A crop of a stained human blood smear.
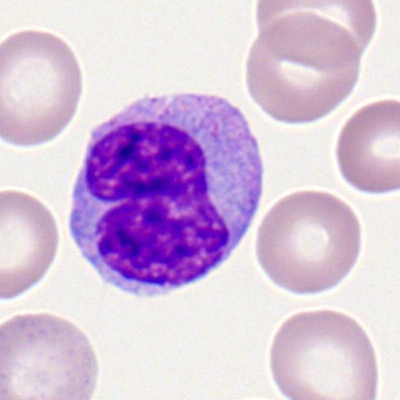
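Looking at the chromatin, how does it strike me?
Dark purple and coarsely clumped.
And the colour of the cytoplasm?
Pale greyish blue, with the widest part on the right side of the nucleus.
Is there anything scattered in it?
Yes, faint fine pinkish granules throughout.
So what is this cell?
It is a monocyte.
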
